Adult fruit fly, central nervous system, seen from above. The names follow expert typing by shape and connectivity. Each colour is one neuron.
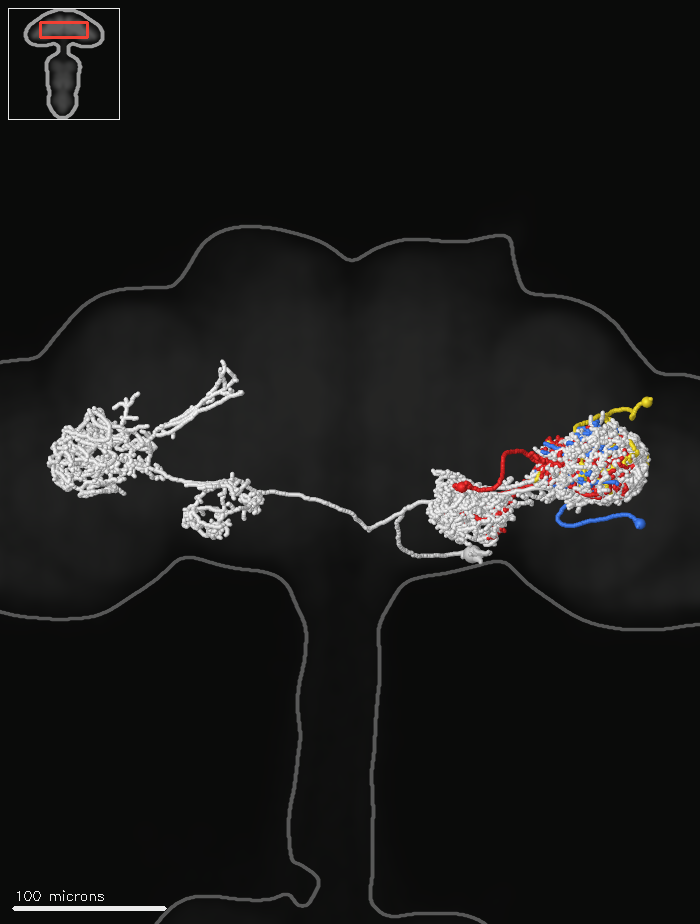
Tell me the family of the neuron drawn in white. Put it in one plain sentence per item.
The family is LHPV.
